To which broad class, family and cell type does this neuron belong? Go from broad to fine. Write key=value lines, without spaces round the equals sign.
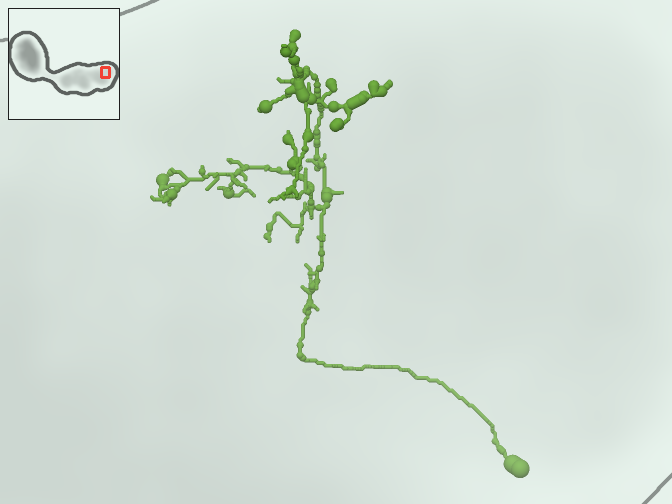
broad_class=nerve-cord intrinsic neuron
family=hemilineage 06A
cell_type=IN06A139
